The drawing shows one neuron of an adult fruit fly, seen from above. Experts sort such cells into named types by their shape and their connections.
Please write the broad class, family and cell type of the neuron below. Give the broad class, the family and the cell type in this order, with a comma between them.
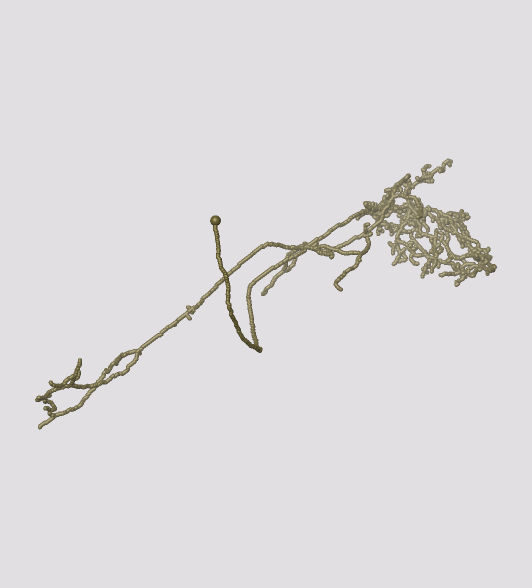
nerve-cord intrinsic neuron, hemilineage 11A, IN11A022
